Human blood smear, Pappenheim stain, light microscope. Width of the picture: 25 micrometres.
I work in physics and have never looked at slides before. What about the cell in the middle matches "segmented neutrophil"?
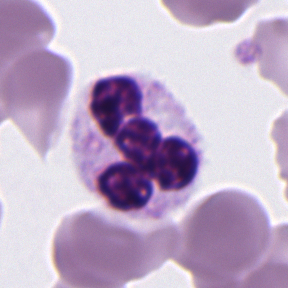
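What goes with a segmented neutrophil here are the fine, faint pinkish-lilac granules scattered through the cytoplasm.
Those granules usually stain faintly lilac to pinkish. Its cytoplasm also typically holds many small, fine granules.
The cytoplasm in this cell is pale pinkish-lilac rather than blue. Otherwise the outline is roughly round and smooth, and the chromatin is dark purple and coarsely clumped.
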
